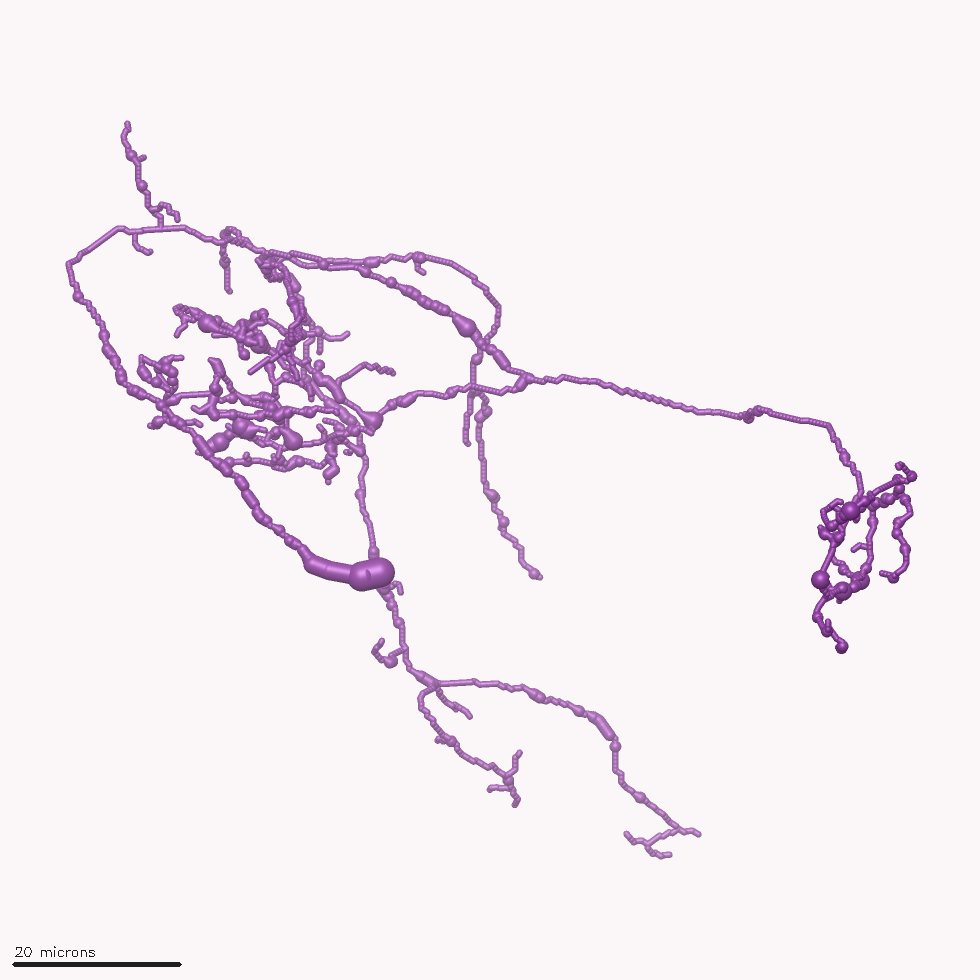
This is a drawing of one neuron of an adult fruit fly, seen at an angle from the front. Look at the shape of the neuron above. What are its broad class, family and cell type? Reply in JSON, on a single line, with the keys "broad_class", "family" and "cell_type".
{"broad_class": "central-brain intrinsic neuron", "family": "class DAN", "cell_type": "PAM12"}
